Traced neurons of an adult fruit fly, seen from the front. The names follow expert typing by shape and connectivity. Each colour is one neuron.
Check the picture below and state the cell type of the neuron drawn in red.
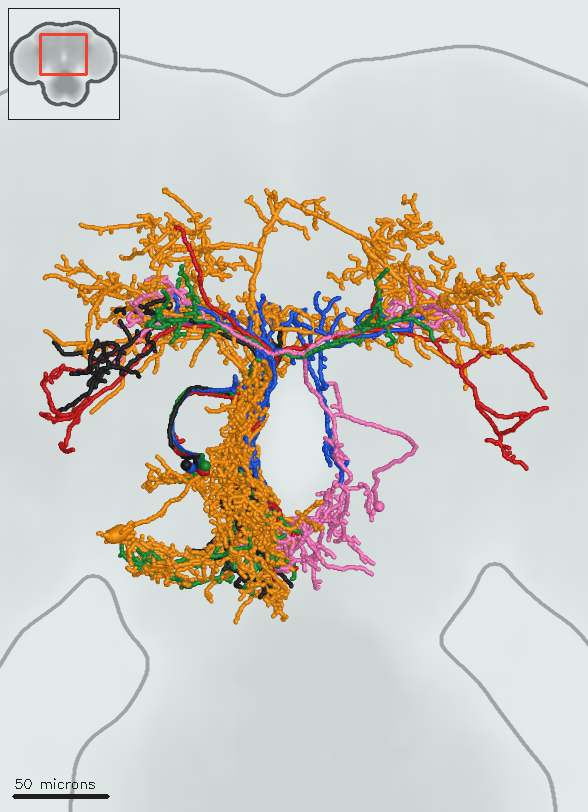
VES023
